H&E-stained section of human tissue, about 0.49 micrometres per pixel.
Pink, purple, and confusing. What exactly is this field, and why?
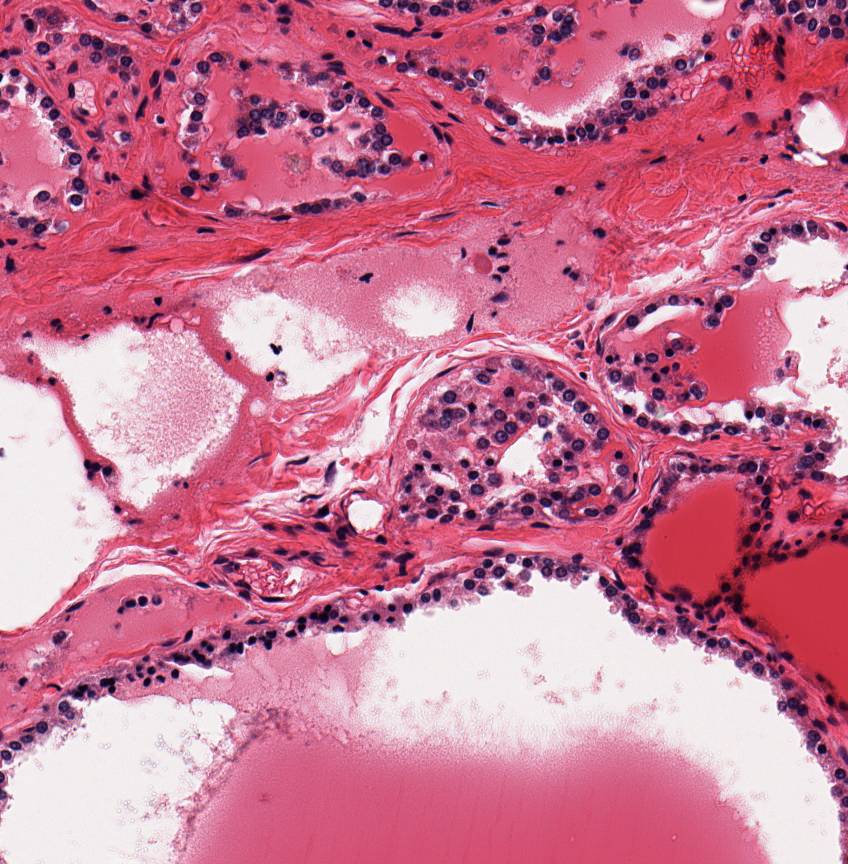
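This field mainly shows the thyroid follicle. It consists of rounded spaces of very different sizes, most holding homogeneous eosinophilic material, and lined by a single layer of low cuboidal to flattened cells with small, round, dark nuclei.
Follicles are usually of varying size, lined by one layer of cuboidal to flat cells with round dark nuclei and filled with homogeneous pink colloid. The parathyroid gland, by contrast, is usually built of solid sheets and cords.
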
